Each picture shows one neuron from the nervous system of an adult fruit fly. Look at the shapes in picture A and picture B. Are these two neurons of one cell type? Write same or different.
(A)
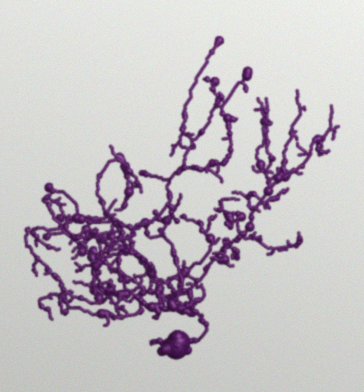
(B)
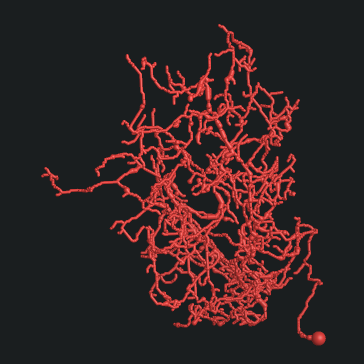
same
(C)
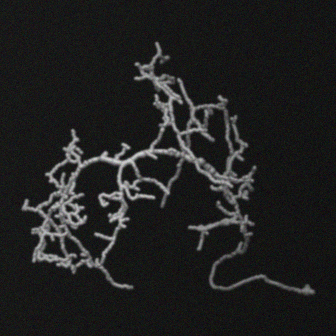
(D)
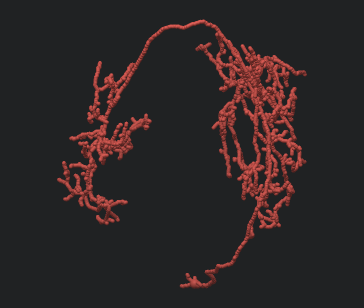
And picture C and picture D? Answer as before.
different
